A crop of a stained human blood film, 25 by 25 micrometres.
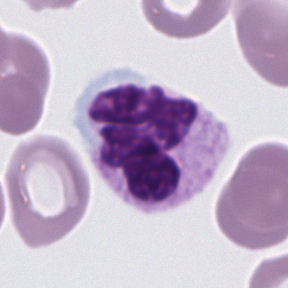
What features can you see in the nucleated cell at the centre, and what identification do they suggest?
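Its nucleus is folded into several overlapping lobes. Cytoplasm is distributed unevenly, with more to the right of the nucleus than to the left. On the left it forms a narrow, pale blue rim; on the right it holds fine pinkish-lilac granules. The cell is a segmented neutrophil.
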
